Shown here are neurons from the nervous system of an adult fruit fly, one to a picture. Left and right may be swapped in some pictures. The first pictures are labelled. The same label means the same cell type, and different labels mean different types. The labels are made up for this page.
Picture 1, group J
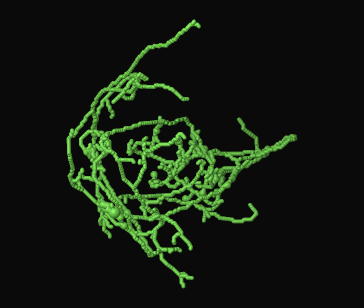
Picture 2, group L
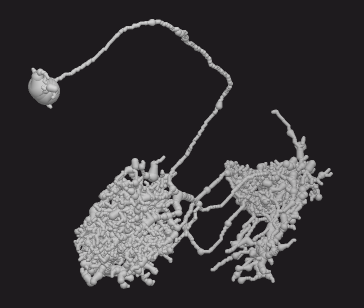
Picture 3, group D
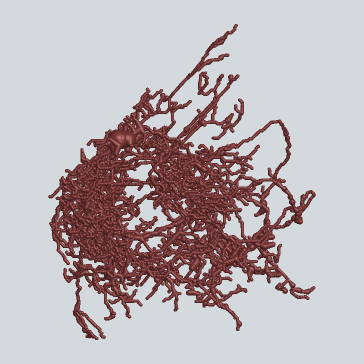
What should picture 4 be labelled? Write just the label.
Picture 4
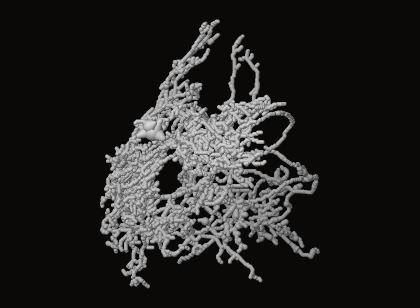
group D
